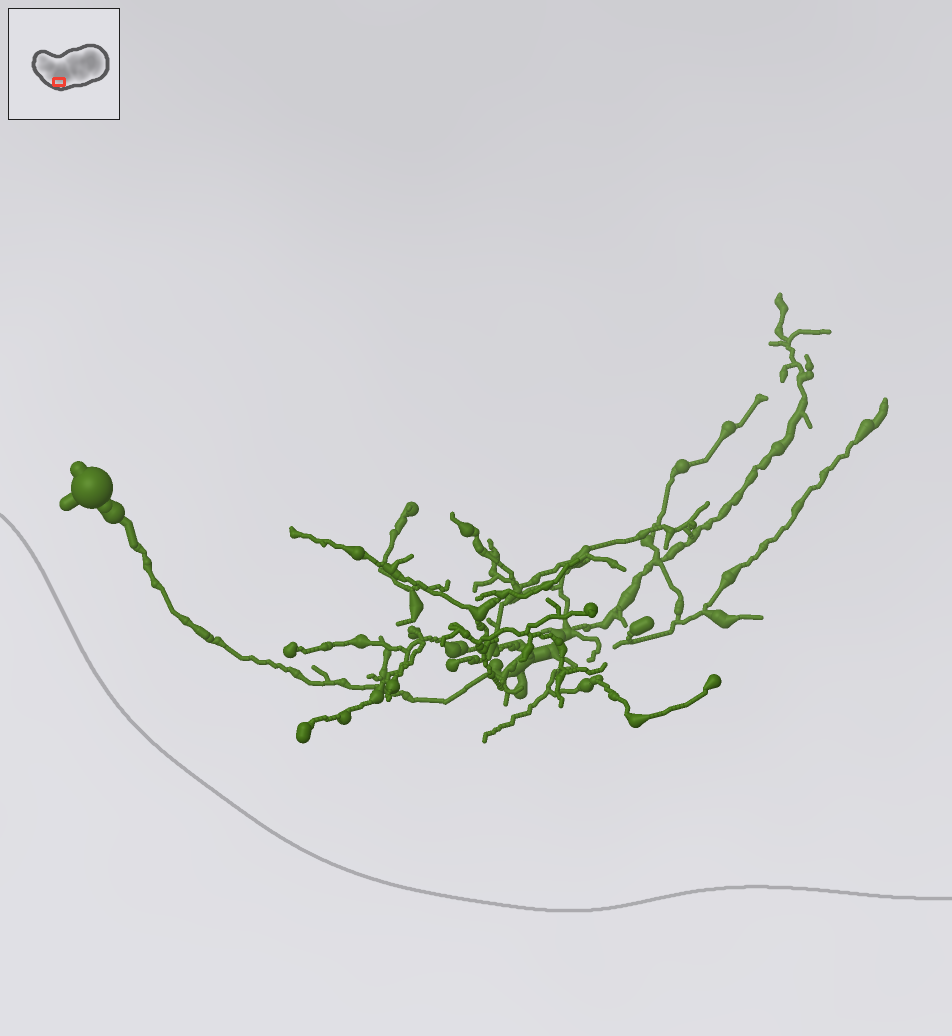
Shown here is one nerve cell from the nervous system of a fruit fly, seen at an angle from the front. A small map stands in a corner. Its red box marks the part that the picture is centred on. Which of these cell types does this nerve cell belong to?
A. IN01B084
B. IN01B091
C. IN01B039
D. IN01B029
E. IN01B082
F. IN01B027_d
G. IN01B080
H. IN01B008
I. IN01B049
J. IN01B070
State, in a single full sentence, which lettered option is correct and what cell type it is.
The nerve cell is of type IN01B070, and that type is option J.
